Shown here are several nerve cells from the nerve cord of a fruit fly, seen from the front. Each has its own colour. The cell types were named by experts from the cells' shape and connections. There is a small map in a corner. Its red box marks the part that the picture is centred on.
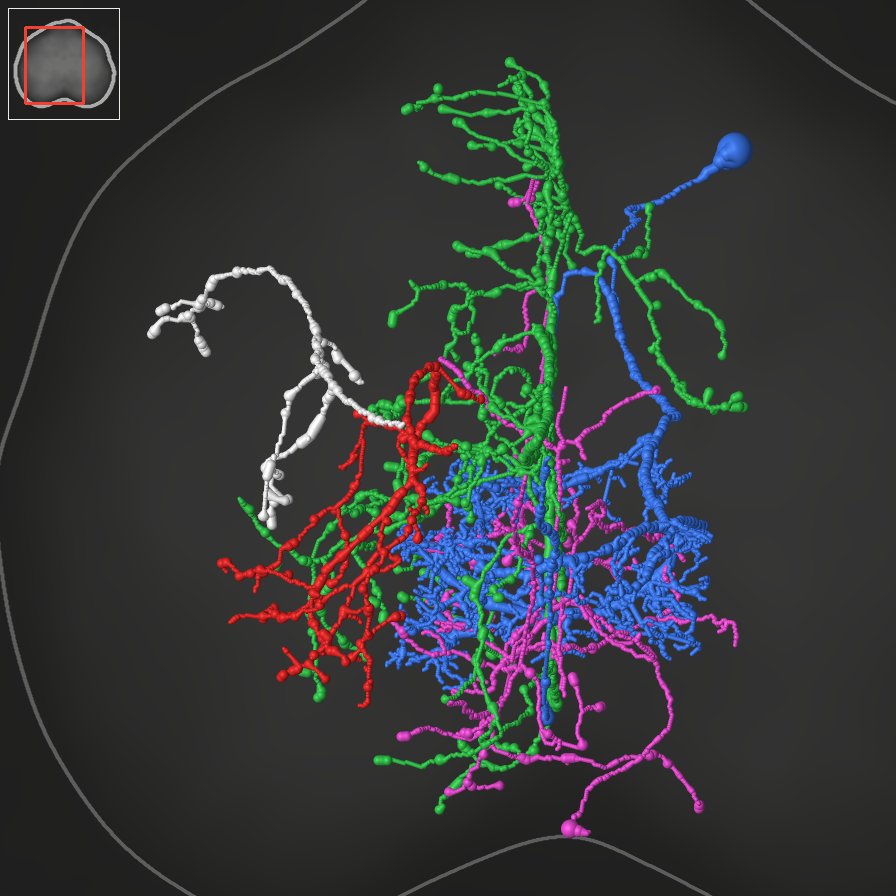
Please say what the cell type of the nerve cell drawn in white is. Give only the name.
DNge051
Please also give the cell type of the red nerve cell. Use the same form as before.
DNp56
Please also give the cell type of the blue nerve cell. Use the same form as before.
ANXXX098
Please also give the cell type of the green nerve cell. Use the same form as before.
DNg102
